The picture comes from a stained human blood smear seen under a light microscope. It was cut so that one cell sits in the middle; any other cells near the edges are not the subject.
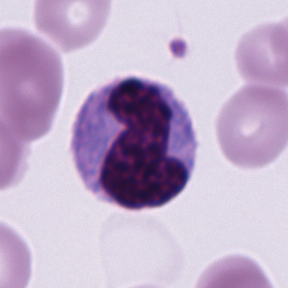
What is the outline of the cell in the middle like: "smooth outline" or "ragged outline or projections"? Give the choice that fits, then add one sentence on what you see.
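Smooth outline. The cell outline is round and smooth.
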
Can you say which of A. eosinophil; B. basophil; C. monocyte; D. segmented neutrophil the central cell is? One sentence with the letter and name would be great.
Option C gives the correct identity of the central cell, namely a monocyte.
